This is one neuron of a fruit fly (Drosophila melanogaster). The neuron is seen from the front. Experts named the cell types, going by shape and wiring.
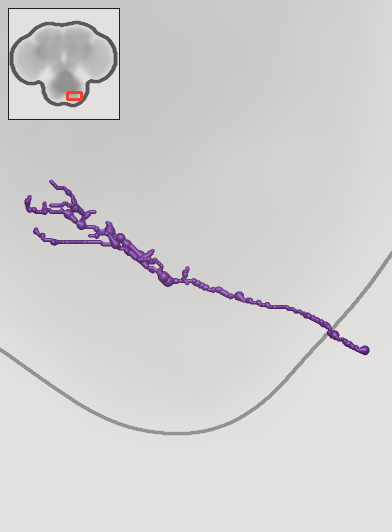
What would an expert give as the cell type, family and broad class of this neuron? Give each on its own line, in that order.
LgLG1a
class gustatory
sensory neuron entering the nerve cord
